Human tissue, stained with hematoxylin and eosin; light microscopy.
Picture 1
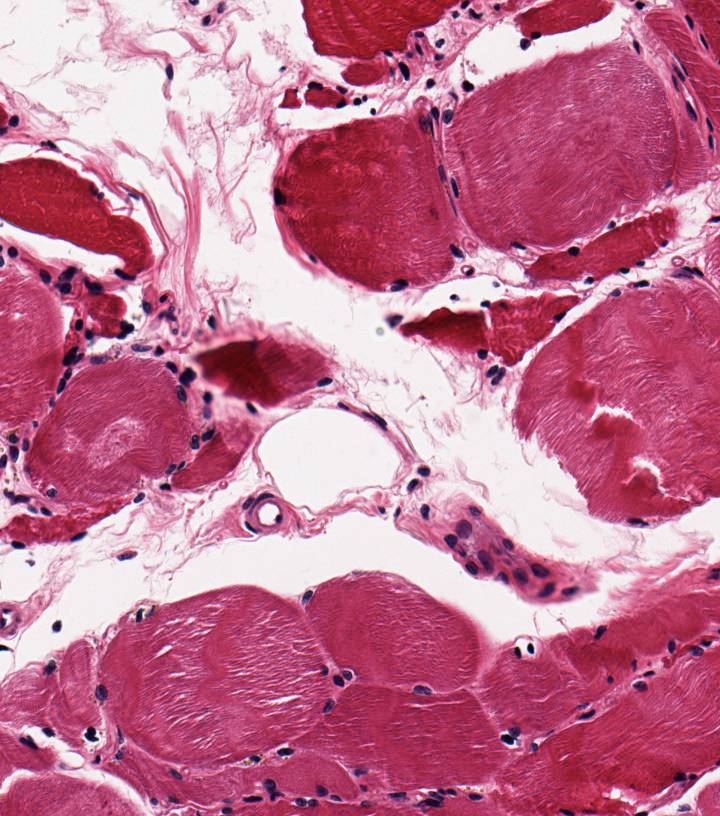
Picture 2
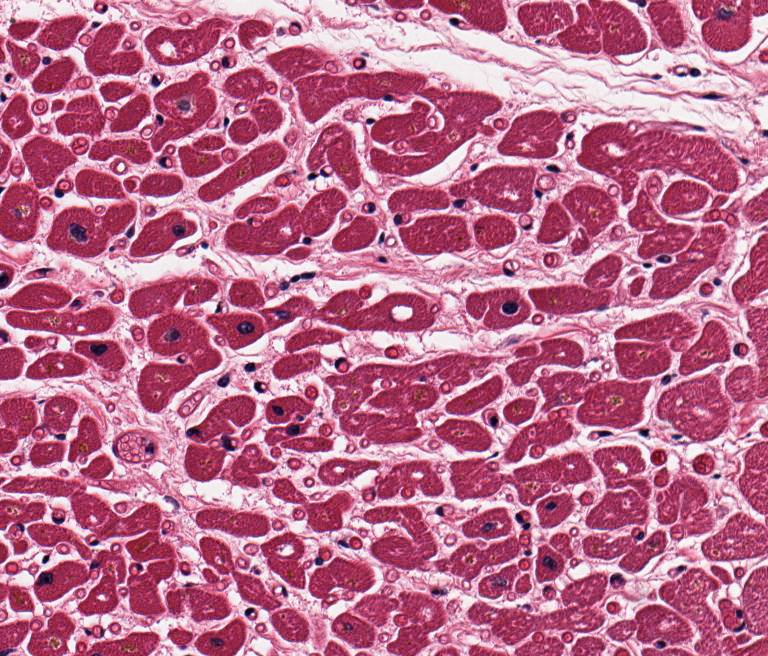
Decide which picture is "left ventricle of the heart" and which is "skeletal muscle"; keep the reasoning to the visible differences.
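Hmm, I'd put skeletal muscle in picture 1 and the left ventricle of the heart in picture 2. Both are cut largely across: picture 1 gives large rounded fibre profiles with a fine fibrillar texture, and picture 2 gives irregular, partly branching rounded profiles across the whole field.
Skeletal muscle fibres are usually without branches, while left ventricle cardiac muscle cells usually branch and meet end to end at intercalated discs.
The nuclei differ too: small, dark and flattened at the fibre edges in picture 1, but central in the fibre profile wherever one shows in picture 2.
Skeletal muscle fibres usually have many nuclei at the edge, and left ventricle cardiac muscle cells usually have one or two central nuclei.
Picture 1 also has deep eosinophilic pink-red cytoplasm with a few small, darker red profiles among the larger fibres, as in the centre left. In picture 2, many fibres hold small clusters of fine yellow-brown granules near their centres, and numerous small capillaries with red blood cells lie between them.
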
